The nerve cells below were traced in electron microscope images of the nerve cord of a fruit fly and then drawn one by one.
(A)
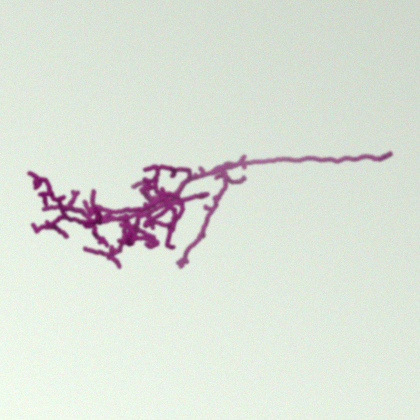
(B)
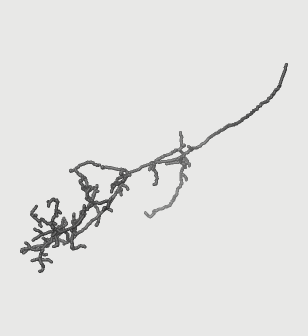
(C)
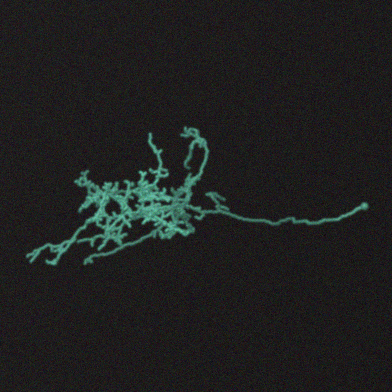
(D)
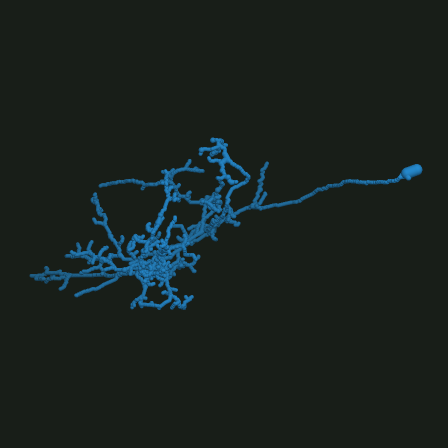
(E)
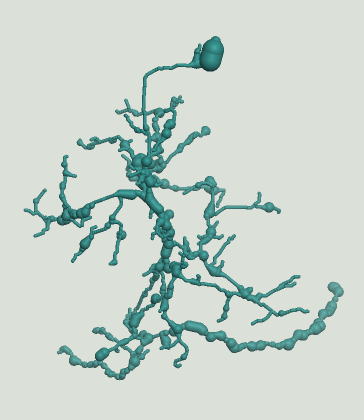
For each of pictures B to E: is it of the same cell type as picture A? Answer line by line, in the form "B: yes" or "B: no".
B: yes
C: no
D: no
E: no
